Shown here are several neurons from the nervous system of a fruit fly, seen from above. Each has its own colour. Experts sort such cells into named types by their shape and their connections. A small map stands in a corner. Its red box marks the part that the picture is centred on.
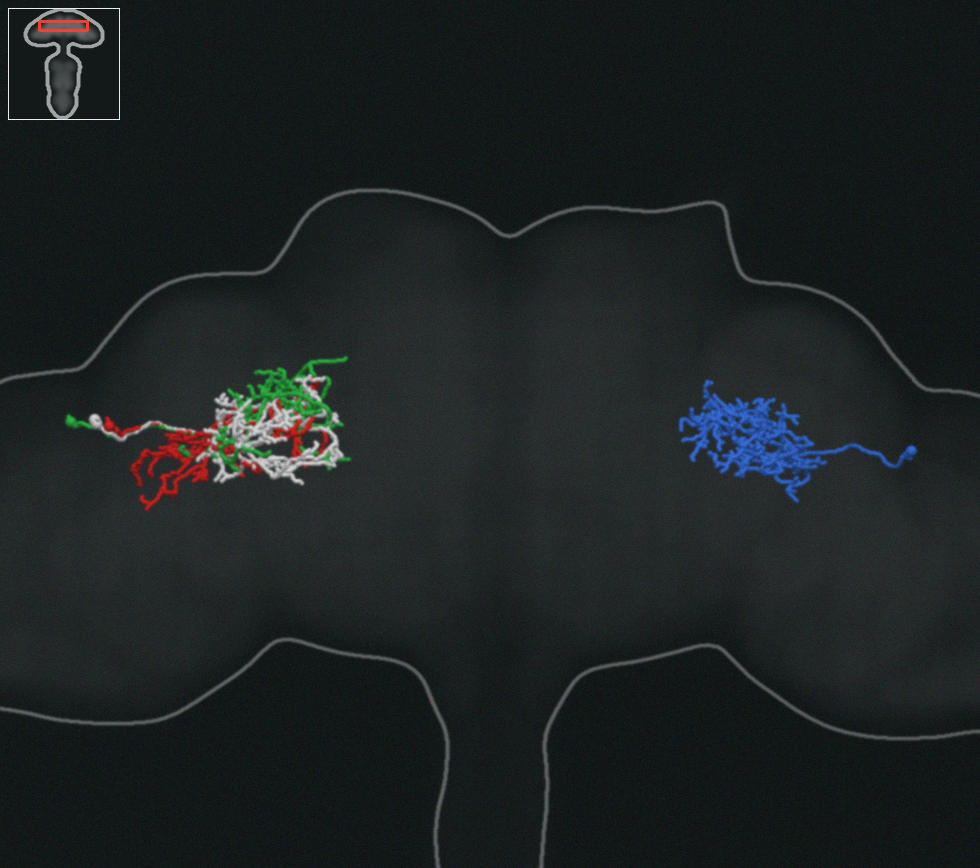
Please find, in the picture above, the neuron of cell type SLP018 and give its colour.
red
